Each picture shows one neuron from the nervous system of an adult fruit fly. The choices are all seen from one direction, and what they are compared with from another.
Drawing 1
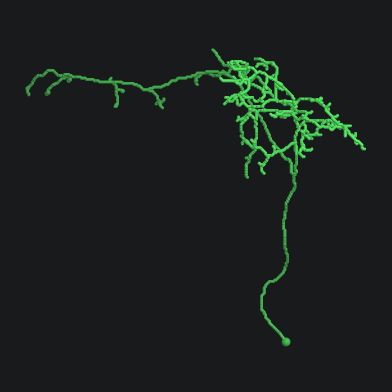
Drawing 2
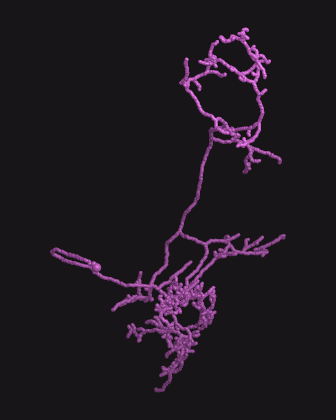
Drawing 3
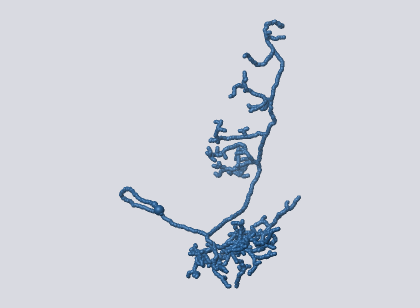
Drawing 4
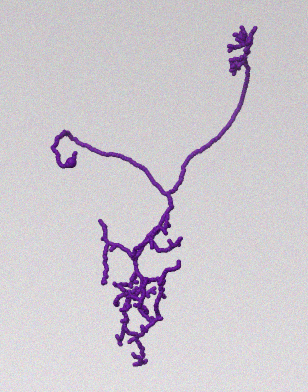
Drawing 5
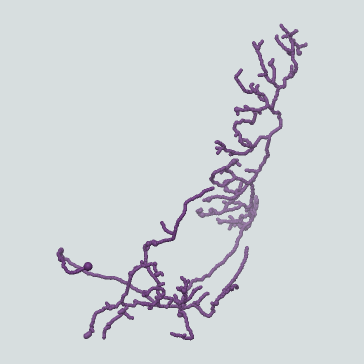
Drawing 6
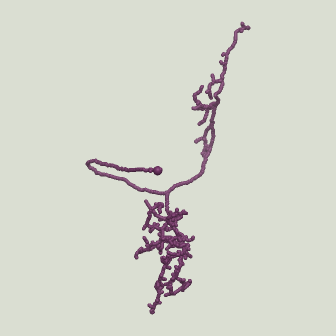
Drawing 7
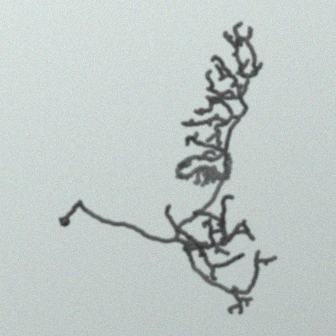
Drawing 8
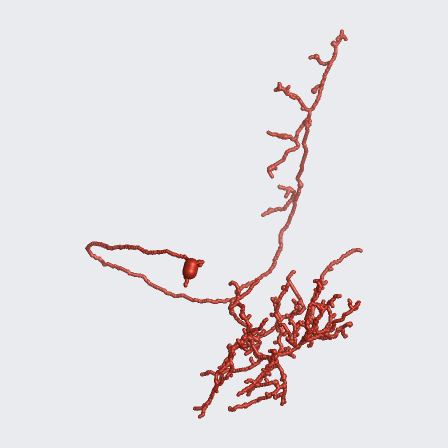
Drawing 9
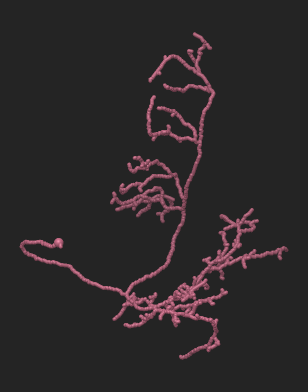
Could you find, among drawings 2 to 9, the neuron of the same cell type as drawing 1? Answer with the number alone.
8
